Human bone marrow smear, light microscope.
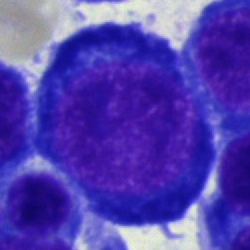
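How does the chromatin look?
Finely stippled rather than coarsely clumped.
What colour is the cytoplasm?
Deep blue, and no granules are visible in it.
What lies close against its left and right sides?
Other nucleated cells.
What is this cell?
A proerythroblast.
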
